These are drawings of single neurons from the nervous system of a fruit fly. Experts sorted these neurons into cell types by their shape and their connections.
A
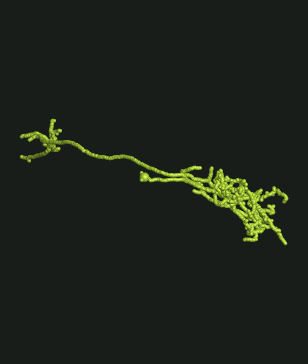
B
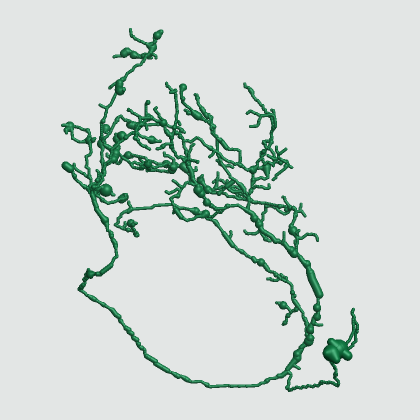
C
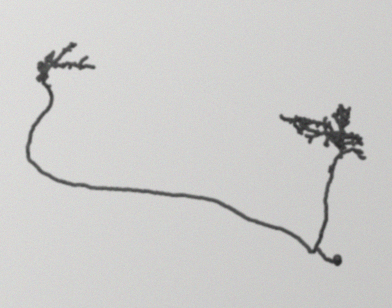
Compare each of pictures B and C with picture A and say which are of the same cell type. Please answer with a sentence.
None of them is of the same cell type.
